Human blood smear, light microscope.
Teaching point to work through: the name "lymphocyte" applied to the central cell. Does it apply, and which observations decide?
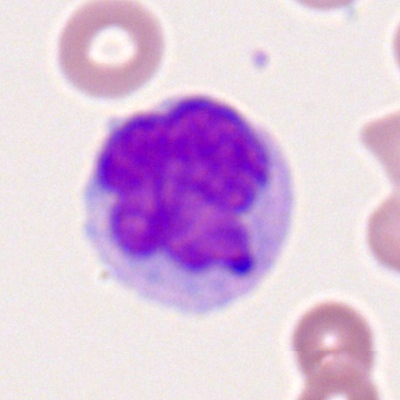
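Point one is the nucleus, which is folded into several irregular, overlapping lobes.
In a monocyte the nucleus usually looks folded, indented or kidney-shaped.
This point goes to monocyte. Point two is the staining: the nucleus is deep purple, with uneven darker and lighter areas. Point three is the cytoplasm, which is pale greyish blue. Point four is the granules: no coarse coloured granules are seen in the cytoplasm.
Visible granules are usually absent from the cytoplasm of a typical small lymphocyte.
On this point lymphocyte fits. Verdict: the name lymphocyte does not fit, and this cell is a monocyte.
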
